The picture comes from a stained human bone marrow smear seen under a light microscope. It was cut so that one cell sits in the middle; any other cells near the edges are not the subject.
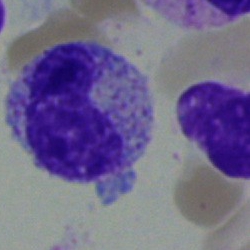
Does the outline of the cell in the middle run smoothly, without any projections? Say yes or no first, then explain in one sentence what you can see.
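No. The cell is round with a slightly ragged edge.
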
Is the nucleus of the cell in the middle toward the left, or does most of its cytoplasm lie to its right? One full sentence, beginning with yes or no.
Yes, its nucleus sits toward the left side of the cell.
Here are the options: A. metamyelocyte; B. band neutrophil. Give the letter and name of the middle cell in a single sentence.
The correct option here is A; the middle cell is a metamyelocyte.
